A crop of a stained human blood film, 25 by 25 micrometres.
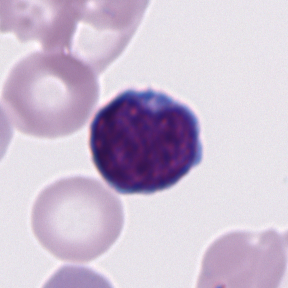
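Typical lymphocyte (cell in the middle of a stained peripheral blood smear). The cytoplasm forms only a thin rim around the nucleus. A shallow notch is present at the top edge of the nucleus. Neither granules nor vacuoles are seen in the cytoplasm.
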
